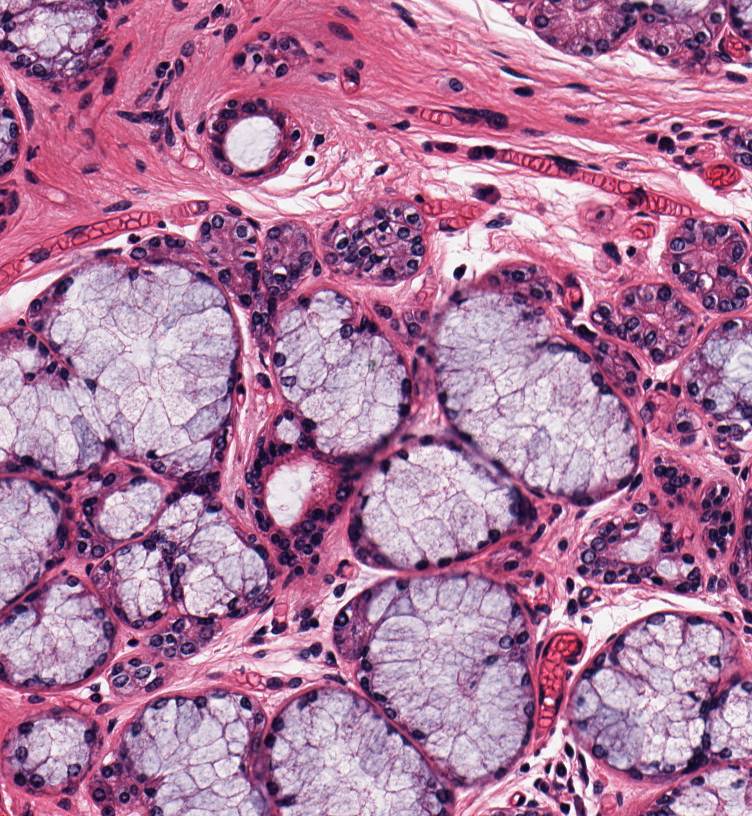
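Minor salivary gland. Large rounded mucous acini occupy the lower two-thirds of the field, beneath a band of dense fibrous stroma across the top. The mucous cells have pale, bubbly, greyish-lilac cytoplasm, and their flattened nuclei are pressed against the base of each acinus. Smaller serous acini, with darker purple-pink cytoplasm and round nuclei, lie between the mucous acini, mostly in the middle band and along the right side.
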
